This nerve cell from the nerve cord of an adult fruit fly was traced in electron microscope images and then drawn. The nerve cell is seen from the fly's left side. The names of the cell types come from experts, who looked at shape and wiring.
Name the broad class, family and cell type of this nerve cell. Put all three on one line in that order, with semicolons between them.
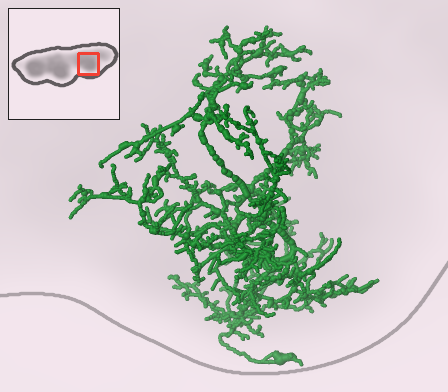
nerve-cord intrinsic neuron; hemilineage 13B; IN13B020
